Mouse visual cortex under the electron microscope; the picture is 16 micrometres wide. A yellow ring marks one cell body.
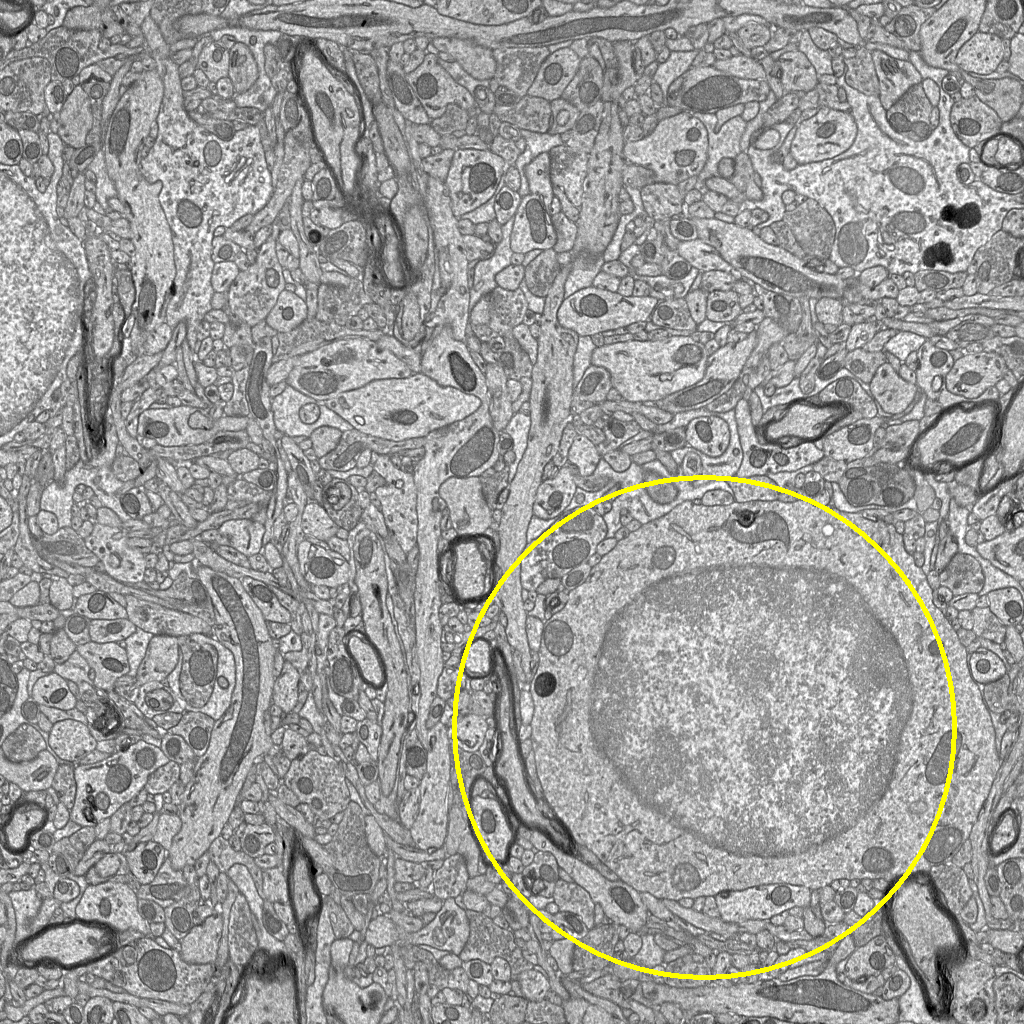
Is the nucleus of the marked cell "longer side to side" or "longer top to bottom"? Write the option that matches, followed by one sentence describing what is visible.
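Longer side to side. The nucleus is a large oval, slightly wider than tall, shown whole within the ring.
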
